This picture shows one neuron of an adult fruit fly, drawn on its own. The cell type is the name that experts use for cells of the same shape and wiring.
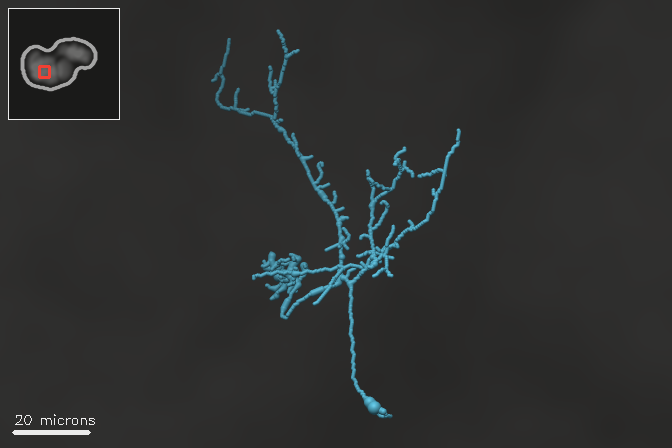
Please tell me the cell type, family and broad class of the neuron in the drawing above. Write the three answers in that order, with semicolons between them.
IbSpsP; class CX; central-brain intrinsic neuron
